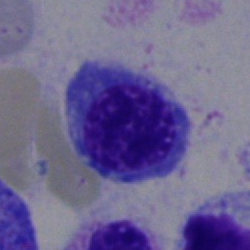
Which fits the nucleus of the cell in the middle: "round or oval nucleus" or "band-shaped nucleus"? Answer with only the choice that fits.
Round or oval nucleus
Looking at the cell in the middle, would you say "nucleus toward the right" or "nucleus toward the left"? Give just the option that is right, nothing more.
Nucleus toward the right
